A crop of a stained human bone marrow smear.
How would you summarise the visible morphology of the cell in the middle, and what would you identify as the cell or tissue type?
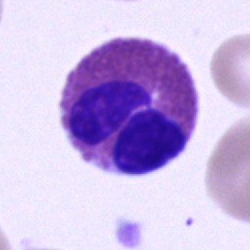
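Starting with the nucleus, it is divided into two lobes, the left one sitting higher than the right. Its chromatin is dense and dark purple. Turning to the cytoplasm, it is filled with pinkish-purple granules. This is an eosinophil.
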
